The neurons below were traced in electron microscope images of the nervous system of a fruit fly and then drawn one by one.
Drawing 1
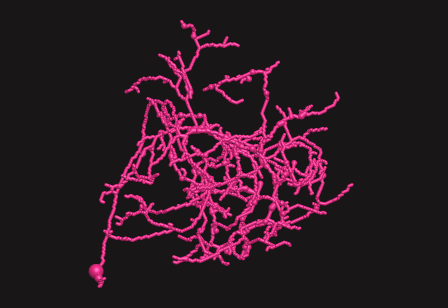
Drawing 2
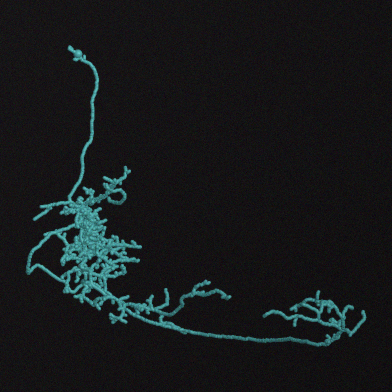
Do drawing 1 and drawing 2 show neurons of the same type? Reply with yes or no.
no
